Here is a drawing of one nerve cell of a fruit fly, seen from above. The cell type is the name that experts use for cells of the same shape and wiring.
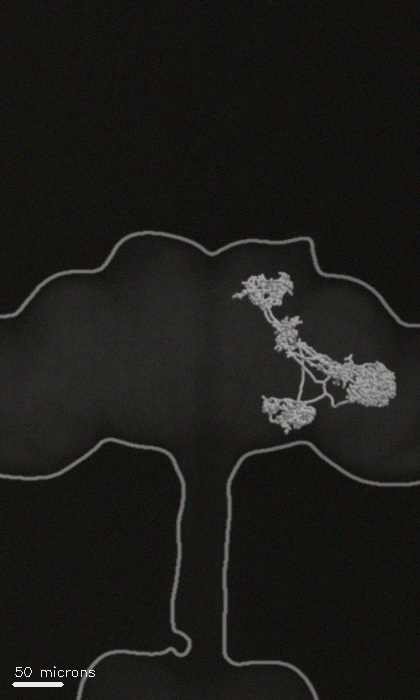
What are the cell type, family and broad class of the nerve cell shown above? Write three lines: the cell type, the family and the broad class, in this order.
LHMB1
LHMB
central-brain intrinsic neuron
